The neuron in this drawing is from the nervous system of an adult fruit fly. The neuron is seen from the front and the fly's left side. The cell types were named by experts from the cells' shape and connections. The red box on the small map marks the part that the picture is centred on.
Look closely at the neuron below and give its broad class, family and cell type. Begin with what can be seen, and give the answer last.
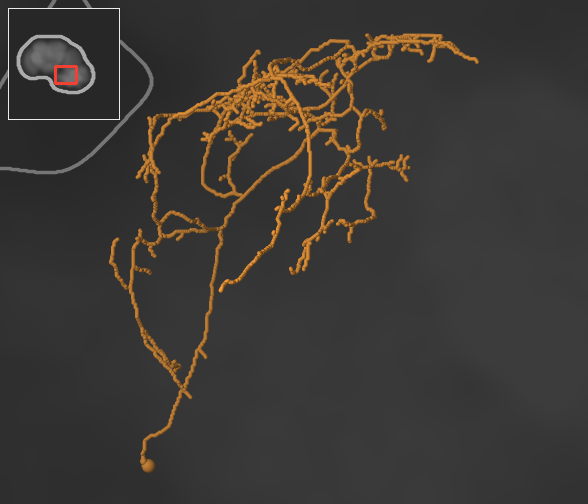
Its cell body lies at the lower left of the picture. Dozens of branch ends can be seen. Its broad class is nerve-cord intrinsic neuron. Its family is hemilineage 08A. It is of cell type IN08A011.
